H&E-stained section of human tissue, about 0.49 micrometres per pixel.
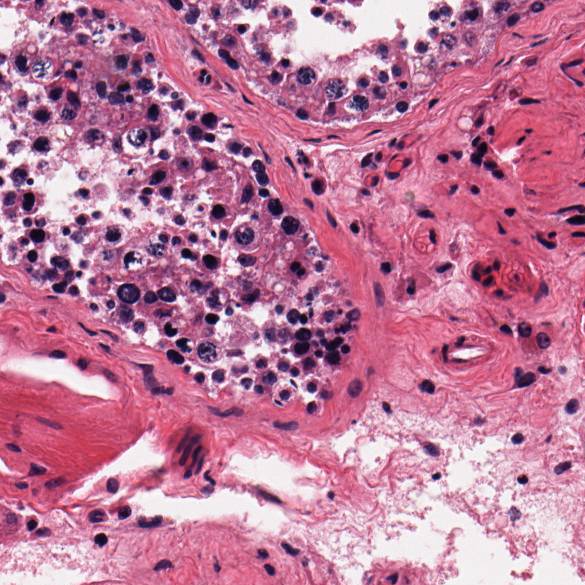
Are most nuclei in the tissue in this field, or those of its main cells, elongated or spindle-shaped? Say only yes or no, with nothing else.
No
